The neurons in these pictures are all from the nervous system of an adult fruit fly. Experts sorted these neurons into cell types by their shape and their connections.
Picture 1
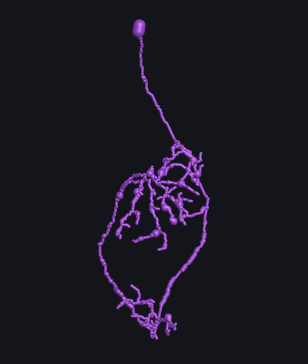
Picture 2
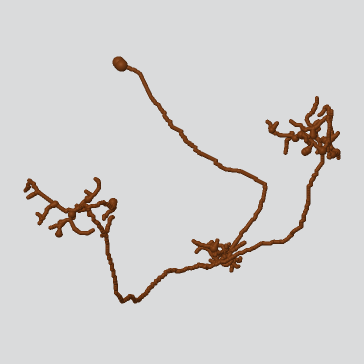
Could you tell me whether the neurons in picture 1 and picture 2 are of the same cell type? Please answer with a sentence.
They are of different cell types.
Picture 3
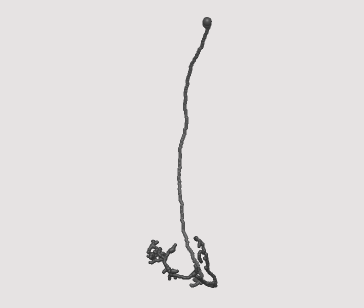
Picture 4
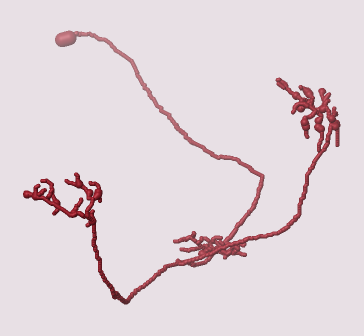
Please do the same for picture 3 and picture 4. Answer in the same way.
They are of different cell types.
